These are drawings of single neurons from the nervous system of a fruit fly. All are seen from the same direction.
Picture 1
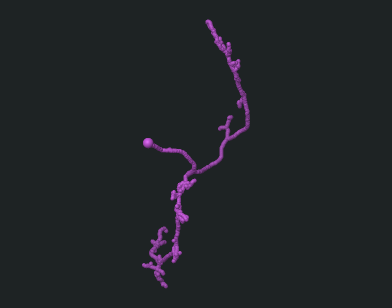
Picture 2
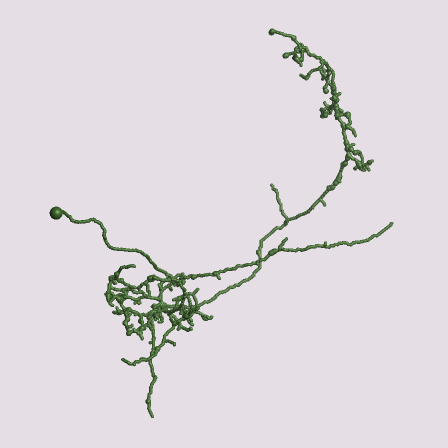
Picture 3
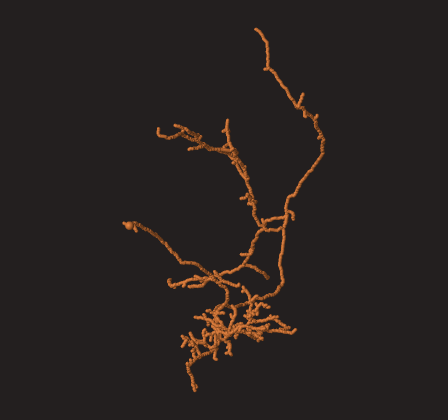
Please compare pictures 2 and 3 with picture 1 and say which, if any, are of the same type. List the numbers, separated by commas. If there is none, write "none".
none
